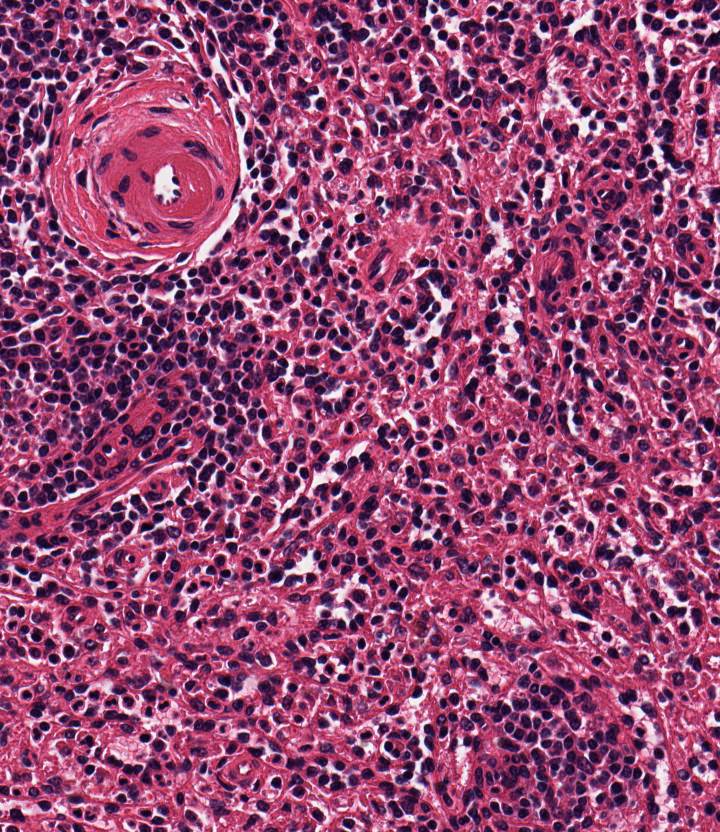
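Spleen: in the upper left corner, a cross-cut small artery with thick pink concentric wall and small round lumen. Most cells: small, round dark nuclei, scant cytoplasm. A smaller vessel, elongated nuclei in its wall, runs obliquely across the left middle. No epithelium, no fat cells.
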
